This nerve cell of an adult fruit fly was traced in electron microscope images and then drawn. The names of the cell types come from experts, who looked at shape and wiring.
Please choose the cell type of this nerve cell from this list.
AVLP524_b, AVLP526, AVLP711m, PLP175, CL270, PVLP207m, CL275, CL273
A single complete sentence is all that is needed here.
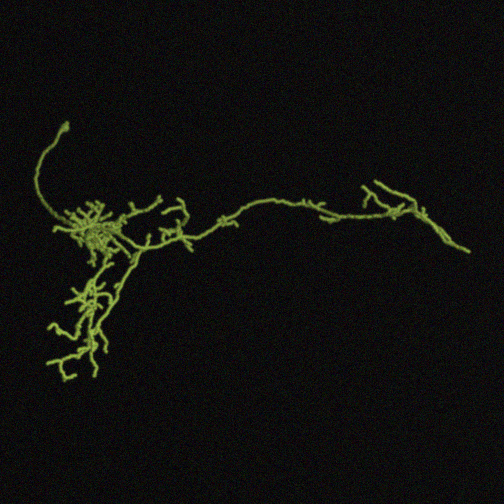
Included in the cell type CL275 is this nerve cell.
